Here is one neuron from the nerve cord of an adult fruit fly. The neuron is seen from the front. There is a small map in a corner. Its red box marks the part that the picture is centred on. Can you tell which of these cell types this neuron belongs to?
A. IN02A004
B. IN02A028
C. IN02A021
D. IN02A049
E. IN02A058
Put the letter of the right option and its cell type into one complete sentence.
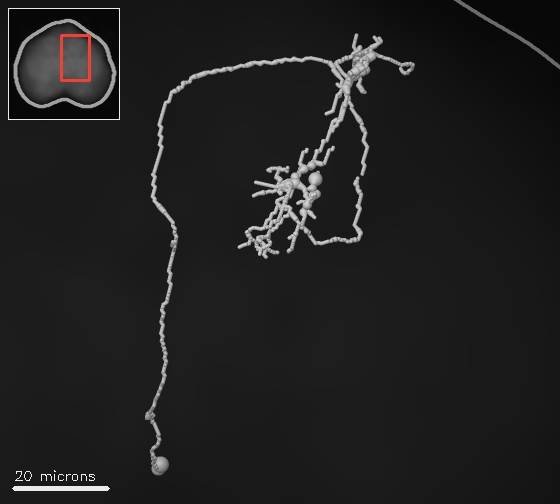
The cell type matching the neuron is IN02A058, which option E provides.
